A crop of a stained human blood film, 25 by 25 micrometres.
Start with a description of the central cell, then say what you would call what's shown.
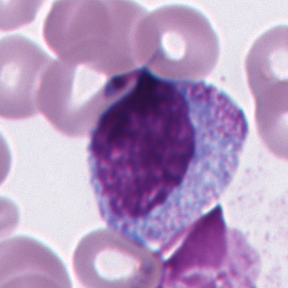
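An angular rather than round outline bounds the cell, and the nucleus lies toward its left side. The chromatin stains dark purple and appears patchy rather than smooth. Many fine purple granules dust the cytoplasm. It is a promyelocyte.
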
